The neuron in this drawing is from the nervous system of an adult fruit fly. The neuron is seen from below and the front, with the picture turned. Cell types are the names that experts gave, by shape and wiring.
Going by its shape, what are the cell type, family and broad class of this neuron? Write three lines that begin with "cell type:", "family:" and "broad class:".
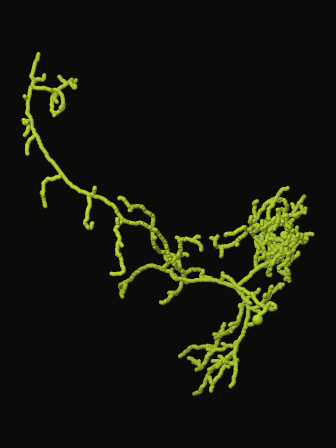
cell type: AOTU016_a
family: hemilineage CREa2_ventral
broad class: central-brain intrinsic neuron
